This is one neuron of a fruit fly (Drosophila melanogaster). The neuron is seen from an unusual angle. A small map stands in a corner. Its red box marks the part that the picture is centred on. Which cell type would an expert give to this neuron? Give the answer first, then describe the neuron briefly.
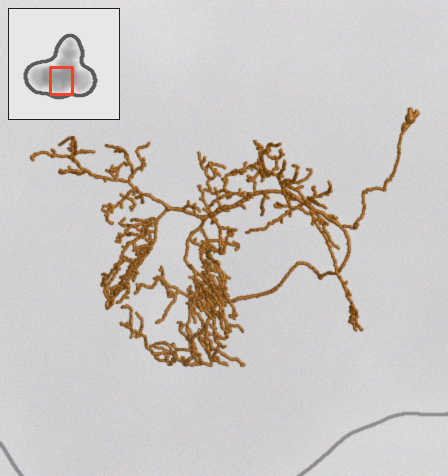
Its cell type is CL264. It is a central-brain intrinsic neuron. The cell body is at the upper right of the picture. The picture shows dozens of branch ends.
